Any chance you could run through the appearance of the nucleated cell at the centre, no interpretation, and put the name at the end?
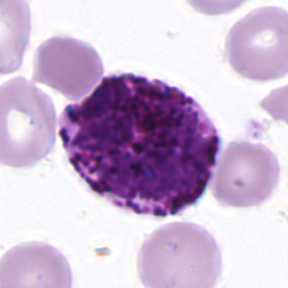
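The cell is a rounded oval with a smooth edge. Coarse dark purple-black granules lie scattered across all of it and largely hide the outline of the nucleus. No clear vacuoles are seen. It is a basophil.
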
